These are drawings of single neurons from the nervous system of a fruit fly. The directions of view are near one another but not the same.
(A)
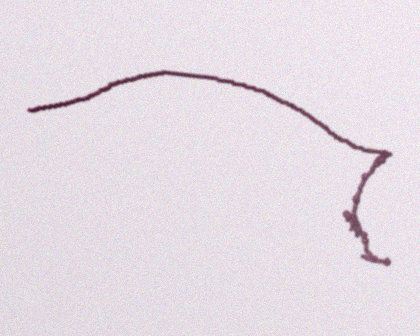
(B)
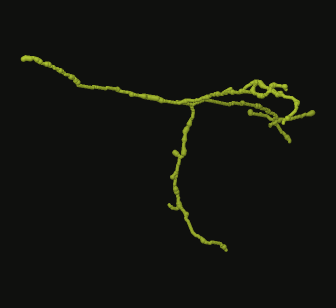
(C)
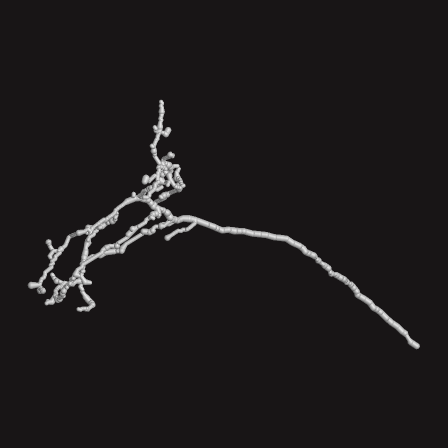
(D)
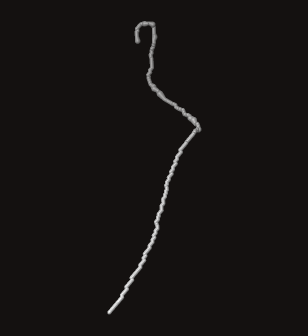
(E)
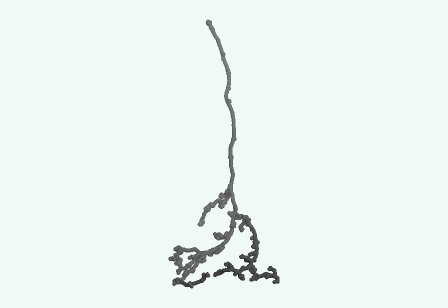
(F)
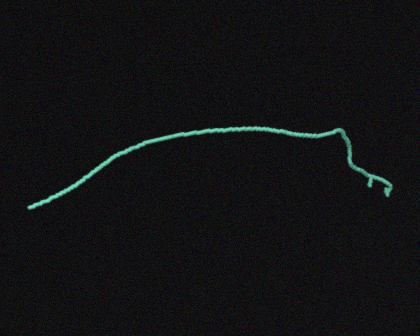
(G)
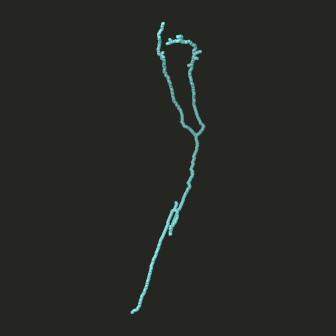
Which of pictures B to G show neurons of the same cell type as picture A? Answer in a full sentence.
Picture D and picture F are of the same cell type.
